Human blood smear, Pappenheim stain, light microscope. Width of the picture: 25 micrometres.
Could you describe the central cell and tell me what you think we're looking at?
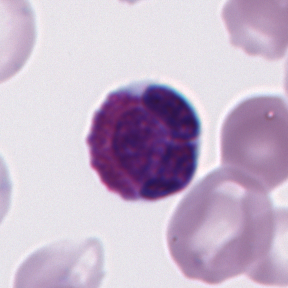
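The nucleus of the central cell lies against its right edge and curves along it, showing an upper and a lower dark lobe on that border. Its chromatin stains a dense dark purple. At the top edge of the cell sits a small pale patch free of granules. The cell is an eosinophil.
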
